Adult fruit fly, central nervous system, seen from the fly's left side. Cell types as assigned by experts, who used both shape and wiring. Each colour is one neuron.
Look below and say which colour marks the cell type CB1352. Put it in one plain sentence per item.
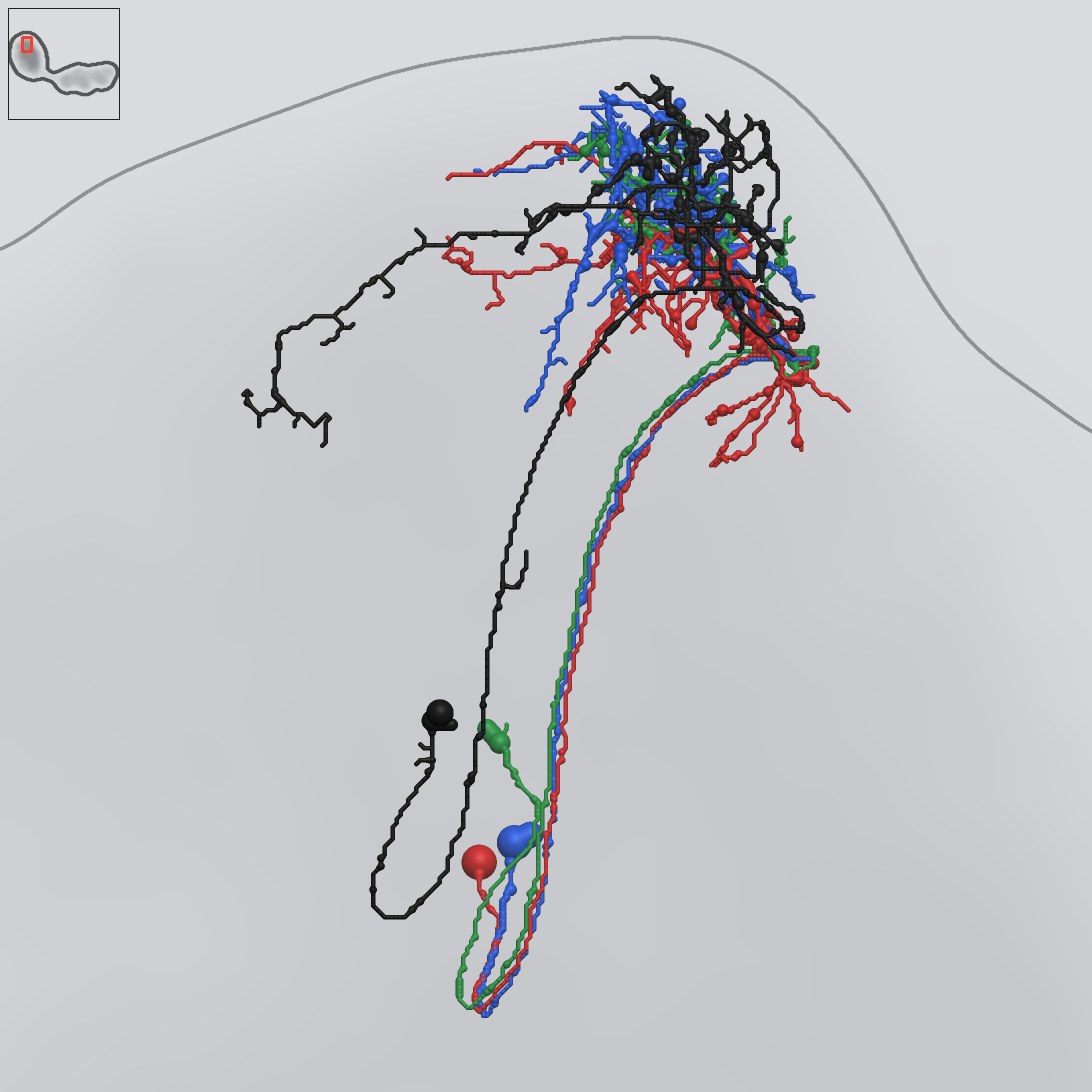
The colour is red.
